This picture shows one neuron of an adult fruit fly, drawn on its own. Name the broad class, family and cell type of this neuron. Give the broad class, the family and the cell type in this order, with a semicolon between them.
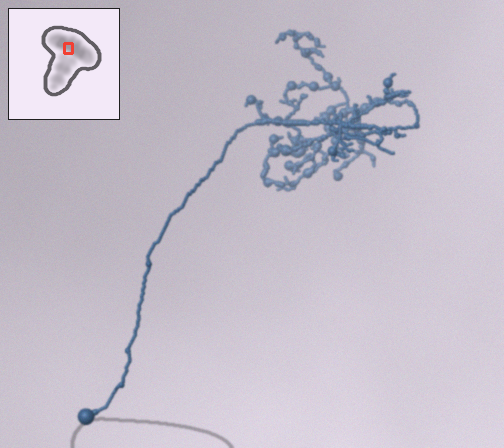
central-brain intrinsic neuron; class CX; vDeltaG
